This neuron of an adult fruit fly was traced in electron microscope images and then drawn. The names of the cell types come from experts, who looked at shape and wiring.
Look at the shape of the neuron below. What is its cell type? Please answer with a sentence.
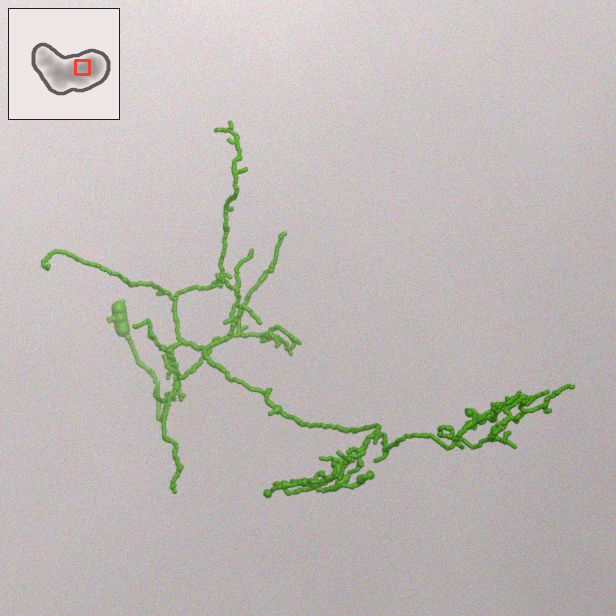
The cell type is PAM02.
